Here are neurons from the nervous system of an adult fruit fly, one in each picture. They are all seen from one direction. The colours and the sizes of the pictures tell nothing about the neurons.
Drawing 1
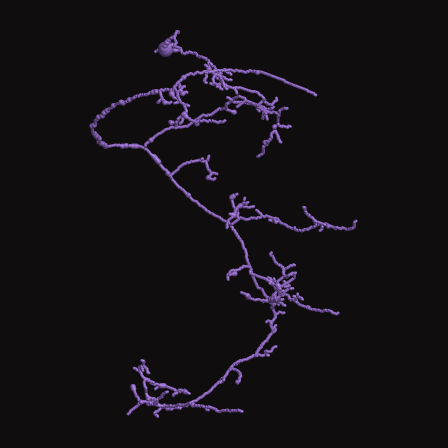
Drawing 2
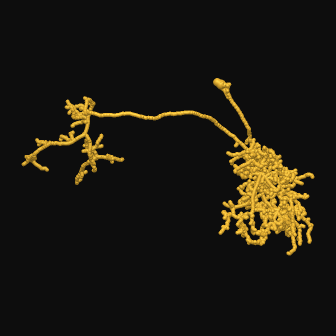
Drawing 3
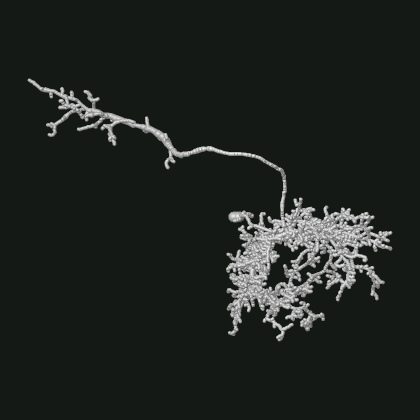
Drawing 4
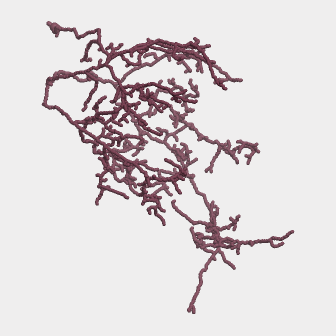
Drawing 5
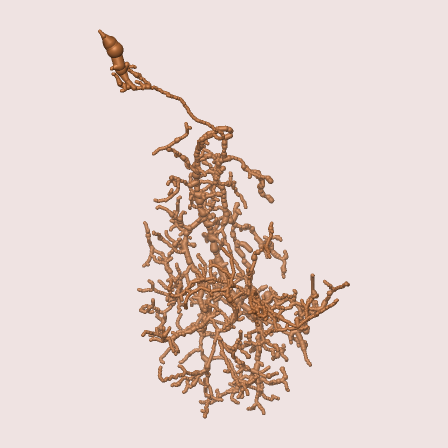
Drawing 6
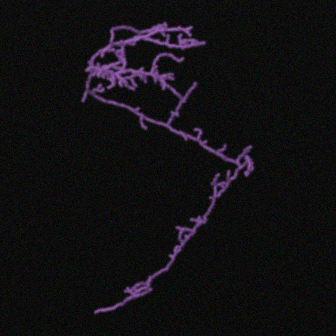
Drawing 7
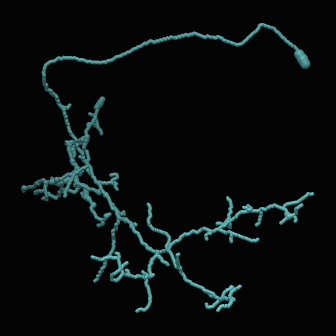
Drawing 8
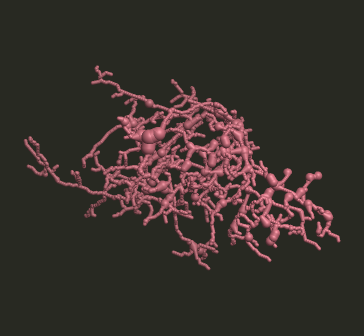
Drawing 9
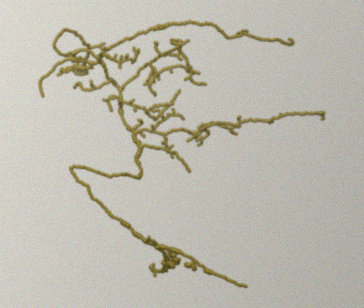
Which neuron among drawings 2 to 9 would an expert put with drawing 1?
4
